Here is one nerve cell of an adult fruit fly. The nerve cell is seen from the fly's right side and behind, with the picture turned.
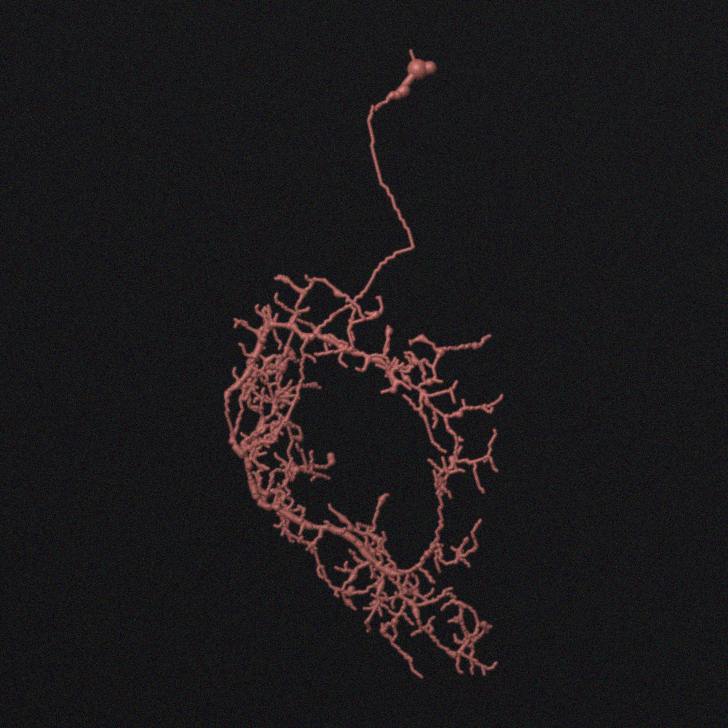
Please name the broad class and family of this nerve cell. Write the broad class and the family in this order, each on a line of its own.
nerve-cord intrinsic neuron
hemilineage 01B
